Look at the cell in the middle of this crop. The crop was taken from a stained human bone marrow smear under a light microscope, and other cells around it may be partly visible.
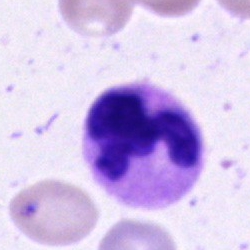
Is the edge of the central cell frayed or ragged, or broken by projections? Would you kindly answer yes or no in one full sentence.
No, a rough outline is not present, since the cell's edge is smooth.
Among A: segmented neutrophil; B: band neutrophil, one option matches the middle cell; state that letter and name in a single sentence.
The cell in the middle is a segmented neutrophil, and so option A is correct.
